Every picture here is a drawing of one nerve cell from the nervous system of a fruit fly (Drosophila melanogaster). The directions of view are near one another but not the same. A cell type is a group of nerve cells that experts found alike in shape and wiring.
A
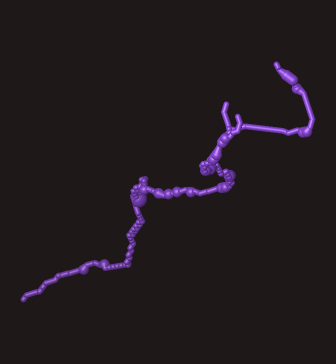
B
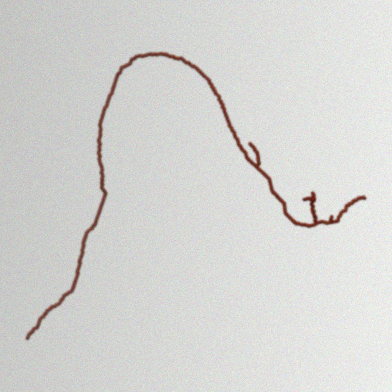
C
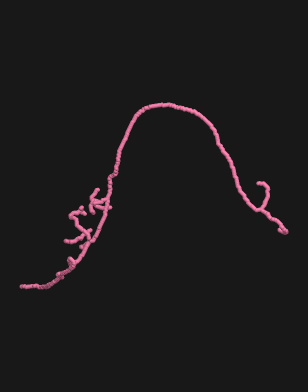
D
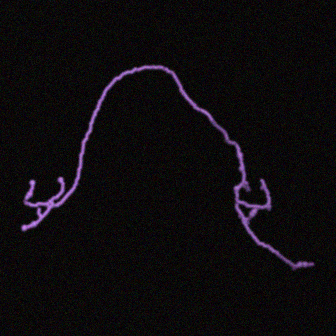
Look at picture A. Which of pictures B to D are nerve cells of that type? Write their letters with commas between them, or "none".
none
